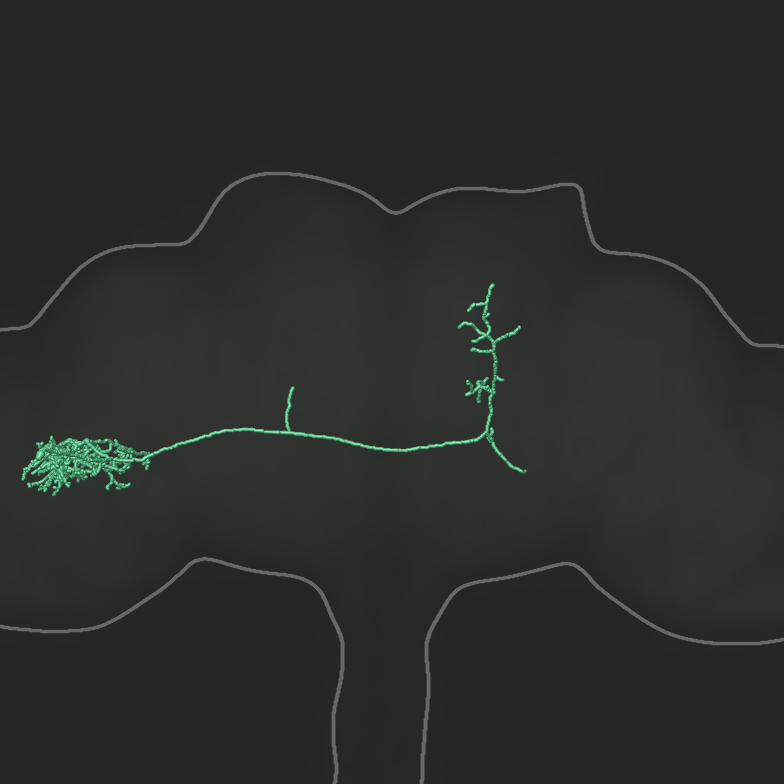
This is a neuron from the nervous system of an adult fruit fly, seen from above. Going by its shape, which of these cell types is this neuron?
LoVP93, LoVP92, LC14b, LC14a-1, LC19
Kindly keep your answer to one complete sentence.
On the level of cell type, this neuron is LC19.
